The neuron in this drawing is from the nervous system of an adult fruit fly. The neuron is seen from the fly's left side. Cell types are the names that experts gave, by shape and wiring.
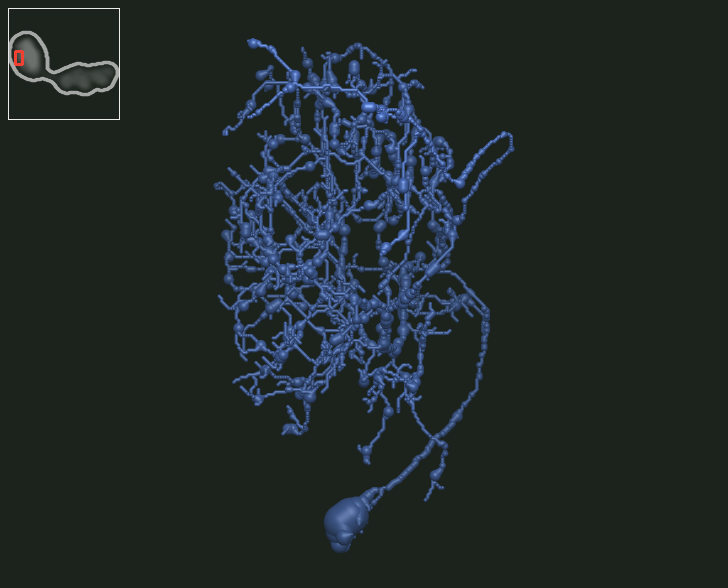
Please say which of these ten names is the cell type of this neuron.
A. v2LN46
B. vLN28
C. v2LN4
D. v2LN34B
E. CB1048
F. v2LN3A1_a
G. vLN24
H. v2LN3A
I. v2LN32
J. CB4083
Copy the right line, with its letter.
H. v2LN3A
